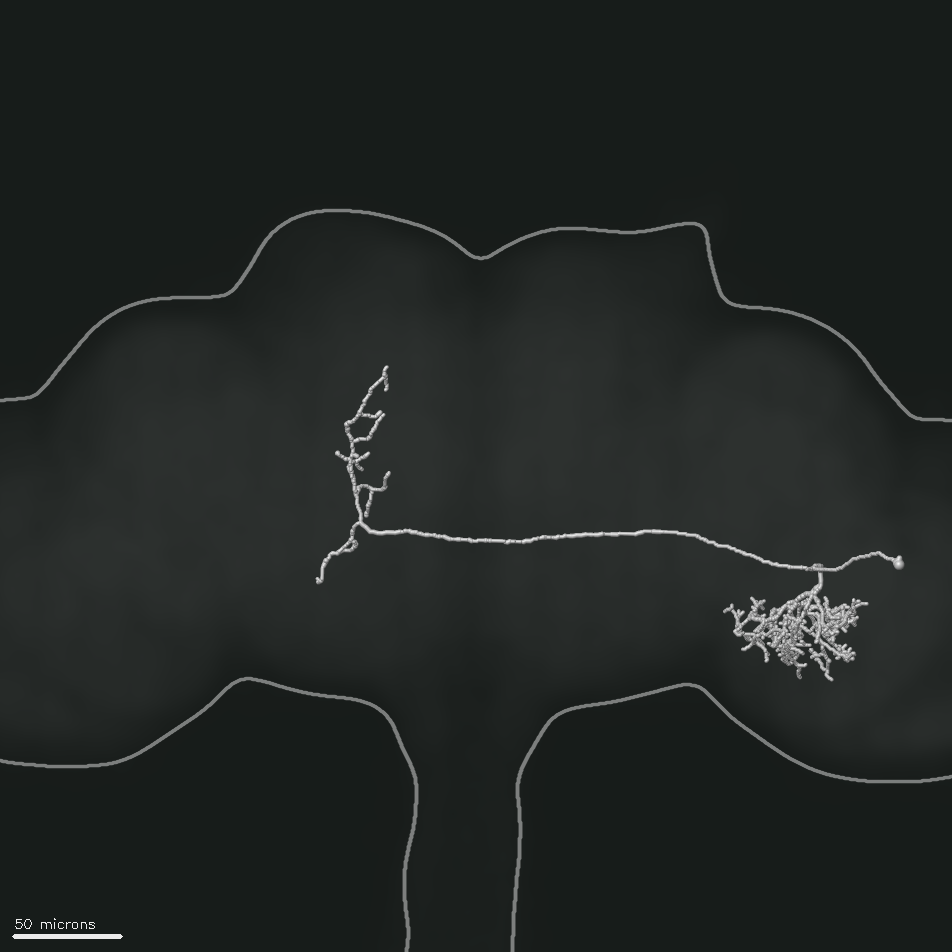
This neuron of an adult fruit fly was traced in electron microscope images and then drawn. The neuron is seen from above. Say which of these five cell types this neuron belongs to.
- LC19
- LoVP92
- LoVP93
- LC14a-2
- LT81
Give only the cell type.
LC19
